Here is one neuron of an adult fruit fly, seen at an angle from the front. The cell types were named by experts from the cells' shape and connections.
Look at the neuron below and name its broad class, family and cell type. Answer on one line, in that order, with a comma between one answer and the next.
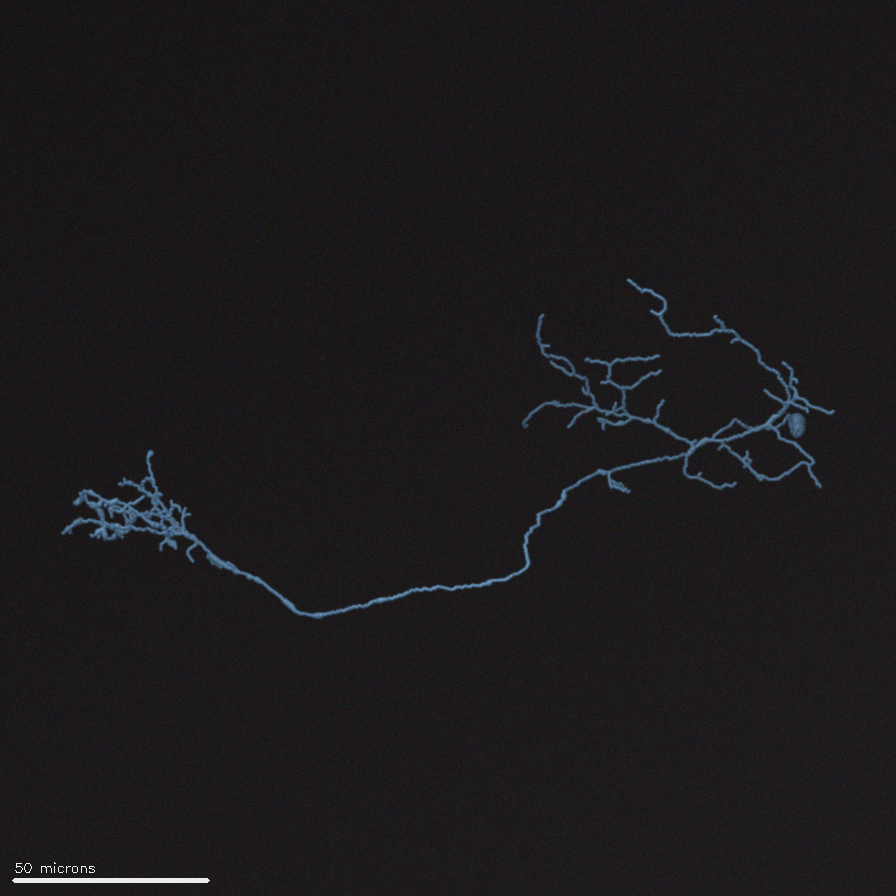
central-brain intrinsic neuron, hemilineage DM5_central, CB1547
